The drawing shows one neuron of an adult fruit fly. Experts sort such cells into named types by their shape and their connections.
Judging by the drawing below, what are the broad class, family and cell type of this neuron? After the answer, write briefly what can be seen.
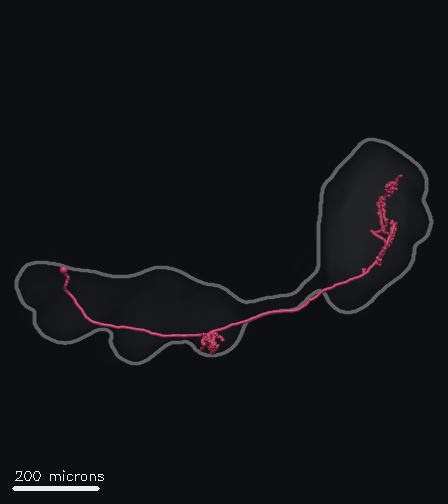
This is an ascending neuron. Its family is hemilineage 09B. The cell type is AN09B017b. The cell body is on the left of the picture. By the scale bar it is about 800 microns wide in this view.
